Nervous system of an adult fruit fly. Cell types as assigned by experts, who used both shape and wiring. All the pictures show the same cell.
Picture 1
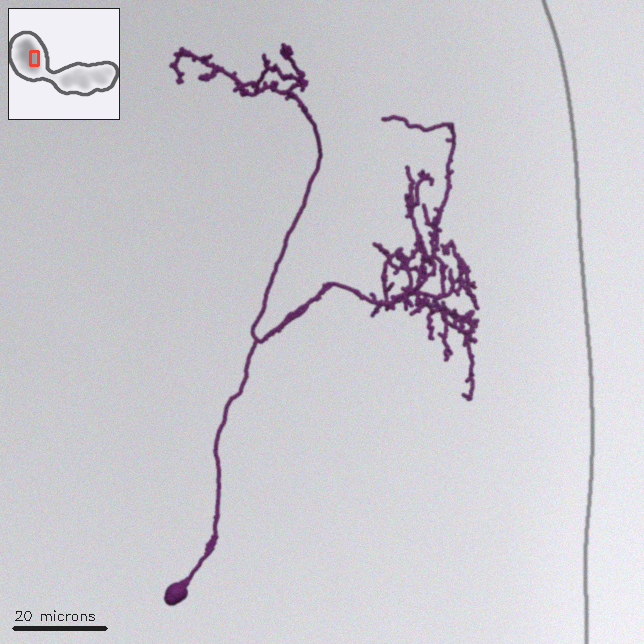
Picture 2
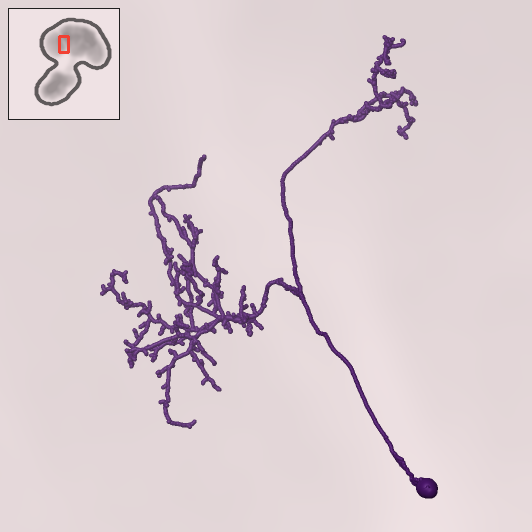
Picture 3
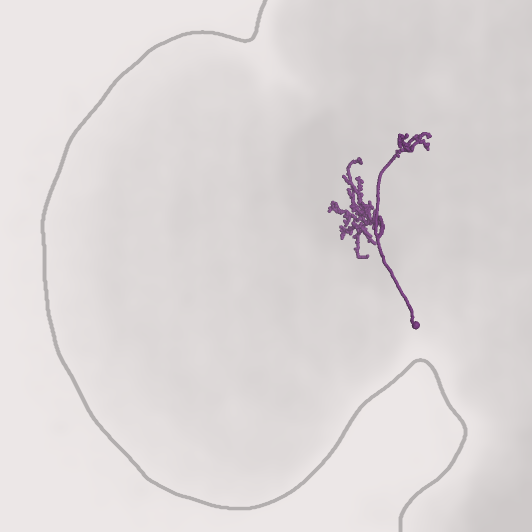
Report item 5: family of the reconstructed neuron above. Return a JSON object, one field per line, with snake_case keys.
{
 "family": "LC"
}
